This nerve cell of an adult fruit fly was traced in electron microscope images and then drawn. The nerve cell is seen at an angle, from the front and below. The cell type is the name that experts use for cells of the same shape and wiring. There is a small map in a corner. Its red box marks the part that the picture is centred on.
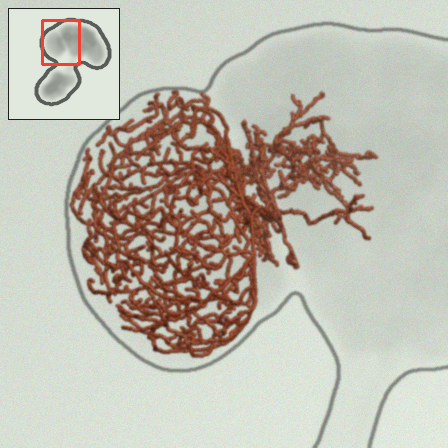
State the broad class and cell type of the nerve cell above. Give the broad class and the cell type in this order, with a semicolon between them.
visual centrifugal neuron; aMe17e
